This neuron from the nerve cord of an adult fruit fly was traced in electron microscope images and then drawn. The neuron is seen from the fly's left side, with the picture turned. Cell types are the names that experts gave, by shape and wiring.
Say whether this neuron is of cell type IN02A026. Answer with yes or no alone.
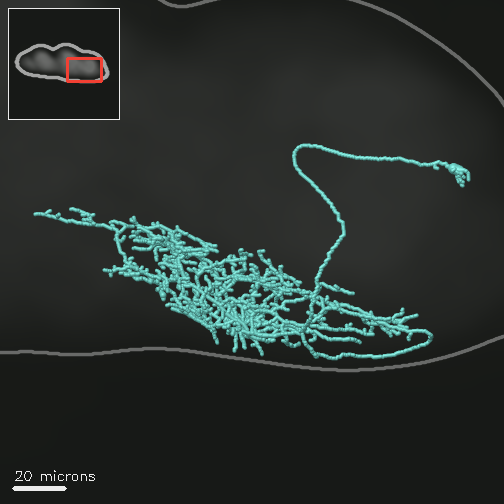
no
